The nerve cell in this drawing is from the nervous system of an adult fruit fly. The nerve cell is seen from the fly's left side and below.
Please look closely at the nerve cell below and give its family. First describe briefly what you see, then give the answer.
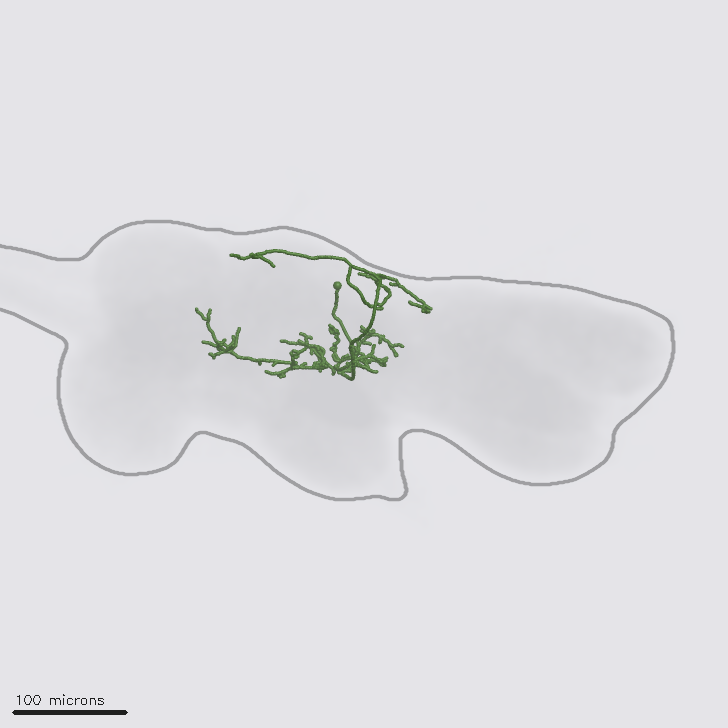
The cell body can be seen in the middle of the picture. By the scale bar it is about 200 microns wide in this view. Its broad class is nerve-cord intrinsic neuron. The family is hemilineage 19B.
